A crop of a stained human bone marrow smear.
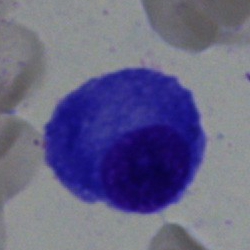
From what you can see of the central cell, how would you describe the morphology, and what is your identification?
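Off-centre toward the lower right of the cell sits the nucleus, whose chromatin is dark and dense. The cytoplasm is abundant, occupying more of the cell than the nucleus does. Just above the nucleus, the cytoplasm shows a paler area. The cell is a plasma cell.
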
